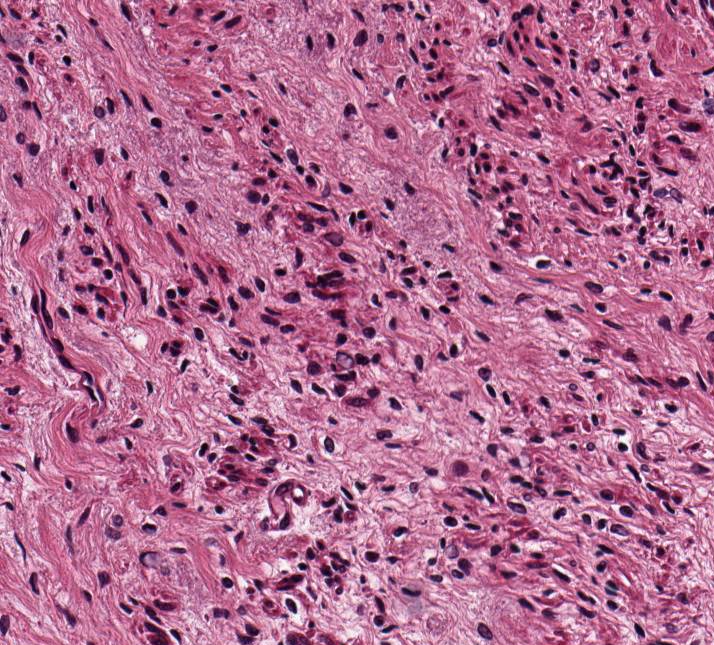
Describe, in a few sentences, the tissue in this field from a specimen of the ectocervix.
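You'll see wavy pink collagen bundles running obliquely from upper left toward lower right. Most of the nuclei are elongated or ovoid and darkly stained. In between the bundles the matrix is pale, loose and finely wispy, and there are no fat cells in the field.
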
